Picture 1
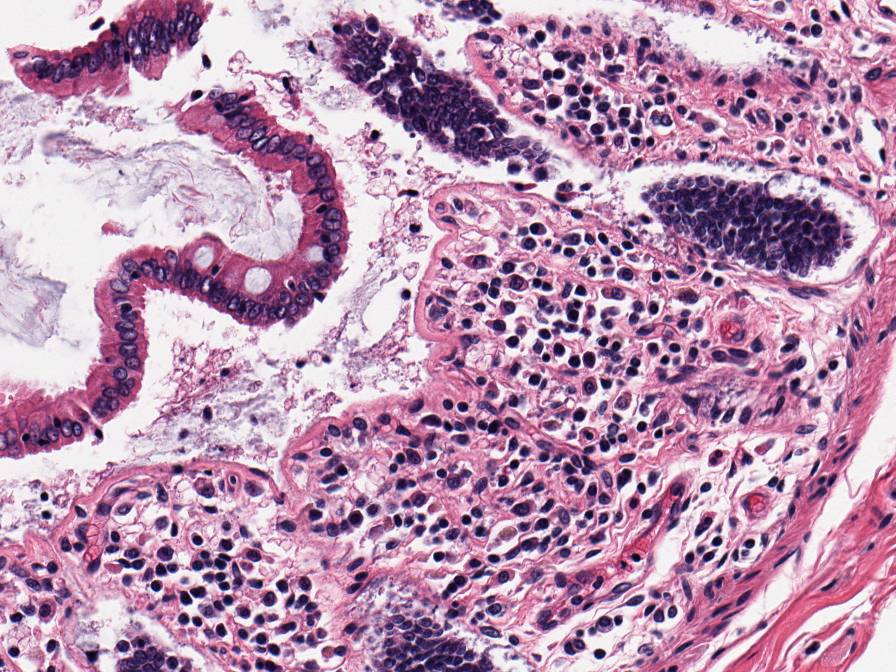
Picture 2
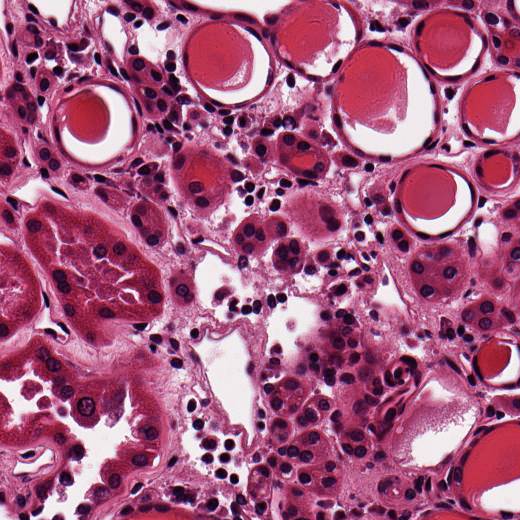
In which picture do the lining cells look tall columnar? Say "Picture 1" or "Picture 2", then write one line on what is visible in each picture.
Picture 1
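Picture 1: In the upper left a folded strip of tall columnar epithelium has pink cytoplasm and a row of nuclei lying toward the cell bases.
Picture 2: The round units with red contents are lined by flattened cells with dark nuclei.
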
